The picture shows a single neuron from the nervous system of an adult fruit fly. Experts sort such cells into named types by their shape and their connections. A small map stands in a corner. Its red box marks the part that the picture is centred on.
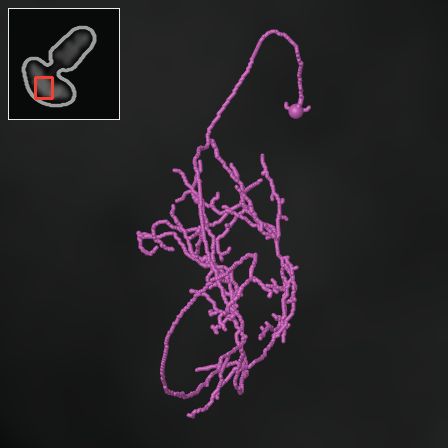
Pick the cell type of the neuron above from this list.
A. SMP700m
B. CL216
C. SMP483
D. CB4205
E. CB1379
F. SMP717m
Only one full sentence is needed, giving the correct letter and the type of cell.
The matching cell type for the neuron is option C, SMP483.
